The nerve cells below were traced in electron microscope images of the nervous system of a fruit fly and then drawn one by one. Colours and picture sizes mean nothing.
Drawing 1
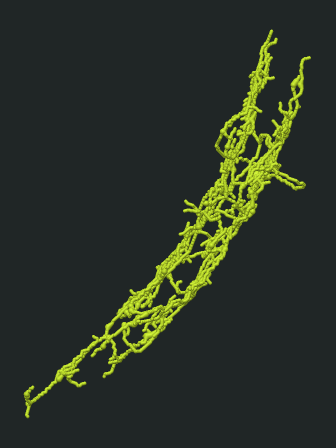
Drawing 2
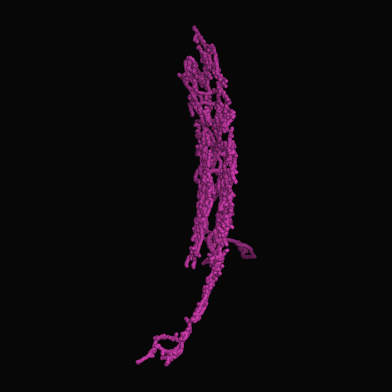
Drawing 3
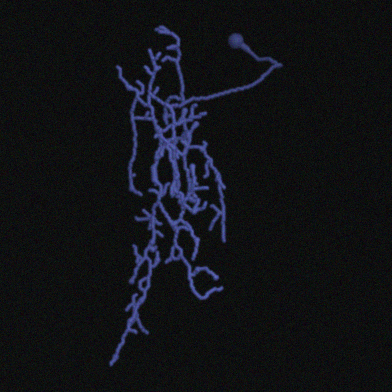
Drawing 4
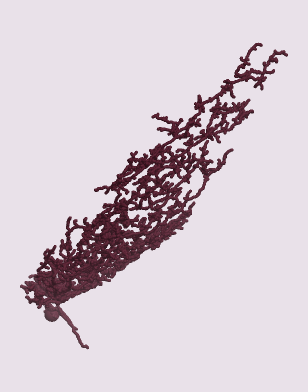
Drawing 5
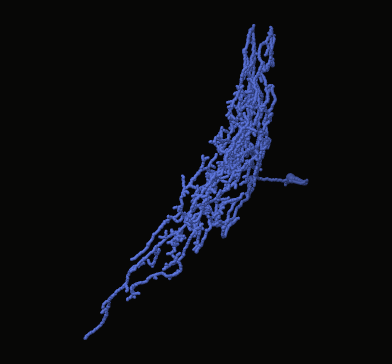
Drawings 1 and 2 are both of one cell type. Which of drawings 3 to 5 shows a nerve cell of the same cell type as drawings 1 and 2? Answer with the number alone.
5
